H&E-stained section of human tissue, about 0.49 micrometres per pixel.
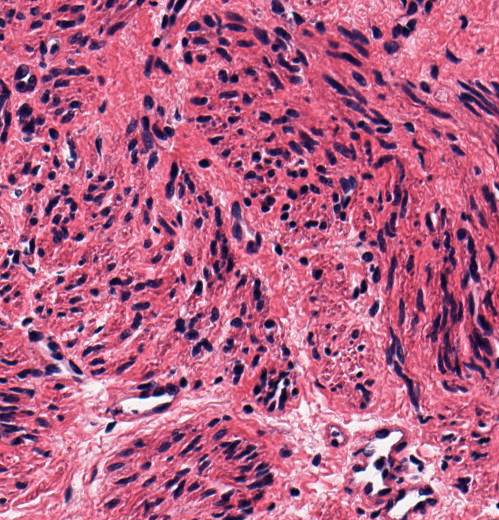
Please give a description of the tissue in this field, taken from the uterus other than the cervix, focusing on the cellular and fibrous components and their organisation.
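Spindle cells form short bundles running in differing directions across the whole field. Neither epithelium nor glands are present anywhere in the field. Fat cells are likewise absent.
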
